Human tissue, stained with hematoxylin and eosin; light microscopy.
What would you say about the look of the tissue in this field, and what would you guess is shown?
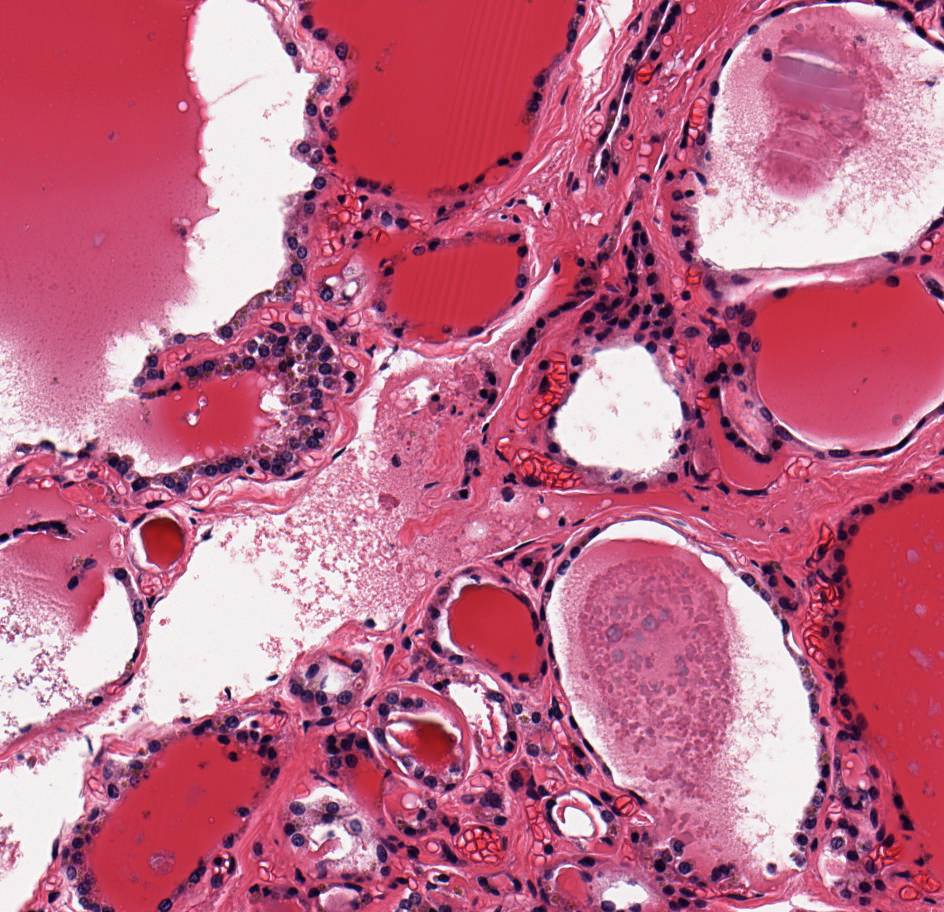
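Closely packed round to oval follicles of widely varying size are separated by thin septa. A single layer of flattened to low cuboidal cells with small, dark, round nuclei lines the follicles. Dense, homogeneous, bright pink colloid fills most lumens. In several follicles it has pulled away from the lining, leaving white clefts along the edges. The tissue is thyroid.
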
